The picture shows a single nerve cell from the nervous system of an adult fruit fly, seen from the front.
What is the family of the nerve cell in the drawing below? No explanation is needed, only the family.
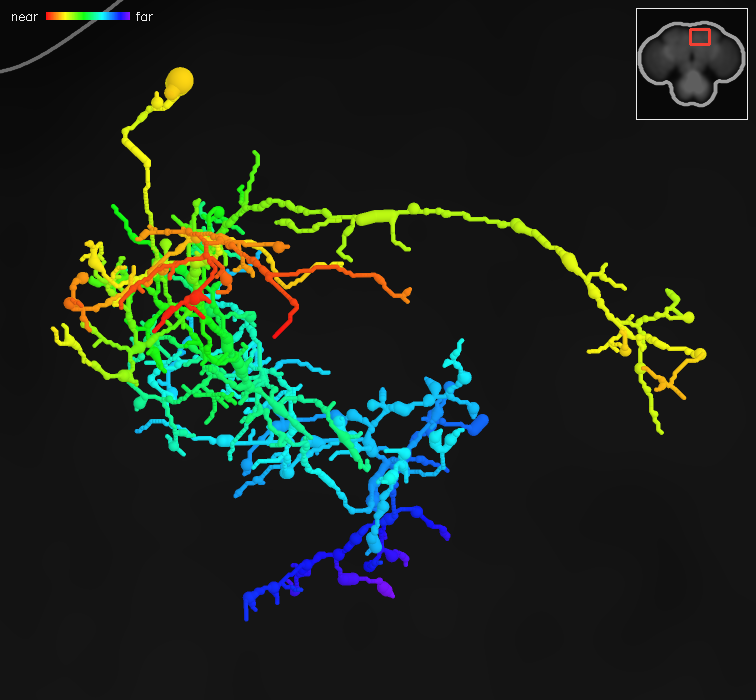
hemilineage SMPad2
